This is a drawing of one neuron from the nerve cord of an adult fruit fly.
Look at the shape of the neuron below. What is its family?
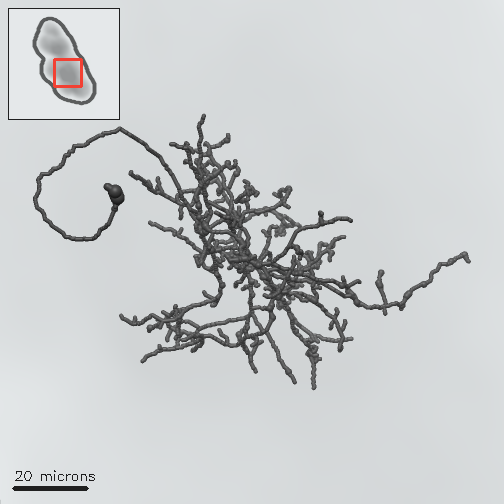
hemilineage 20A.22A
